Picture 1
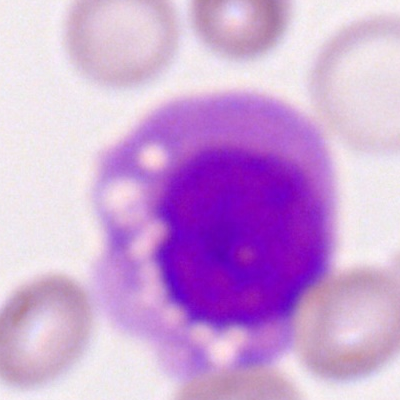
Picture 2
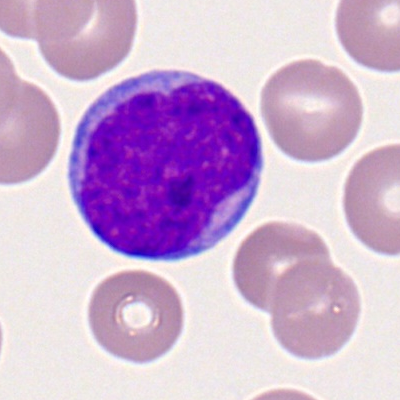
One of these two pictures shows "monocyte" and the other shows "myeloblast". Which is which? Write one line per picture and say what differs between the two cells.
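Picture 1 shows a monocyte: Several small clear vacuoles lie in the cytoplasm on the left side of the nucleus.
Picture 2 shows a myeloblast: The cytoplasm contains no vacuoles.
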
